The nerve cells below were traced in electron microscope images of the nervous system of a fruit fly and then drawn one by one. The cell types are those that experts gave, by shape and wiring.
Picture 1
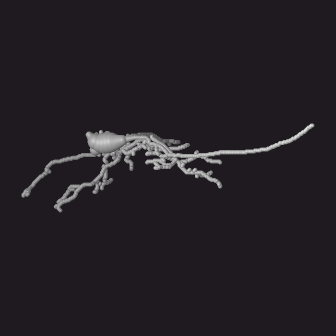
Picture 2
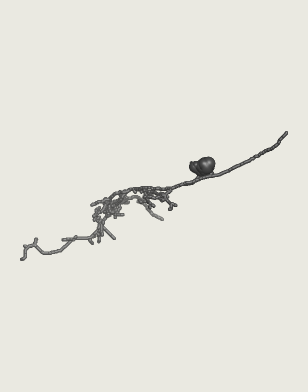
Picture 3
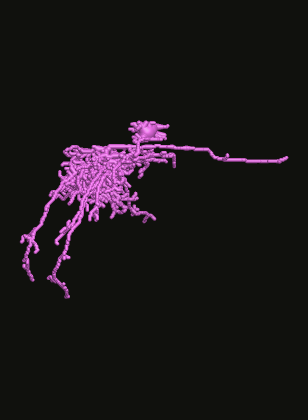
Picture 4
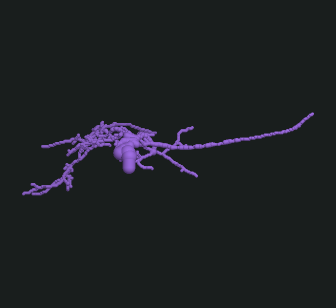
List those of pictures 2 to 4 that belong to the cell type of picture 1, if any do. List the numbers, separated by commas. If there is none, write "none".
2, 4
